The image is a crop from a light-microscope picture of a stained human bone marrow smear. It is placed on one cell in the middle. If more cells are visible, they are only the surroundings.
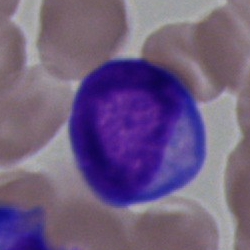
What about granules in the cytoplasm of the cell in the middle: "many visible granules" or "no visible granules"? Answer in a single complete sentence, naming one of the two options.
The cytoplasm of the cell lacks visible granules entirely.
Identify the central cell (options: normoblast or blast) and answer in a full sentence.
In the crop, the cell of interest at the centre is a blast.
